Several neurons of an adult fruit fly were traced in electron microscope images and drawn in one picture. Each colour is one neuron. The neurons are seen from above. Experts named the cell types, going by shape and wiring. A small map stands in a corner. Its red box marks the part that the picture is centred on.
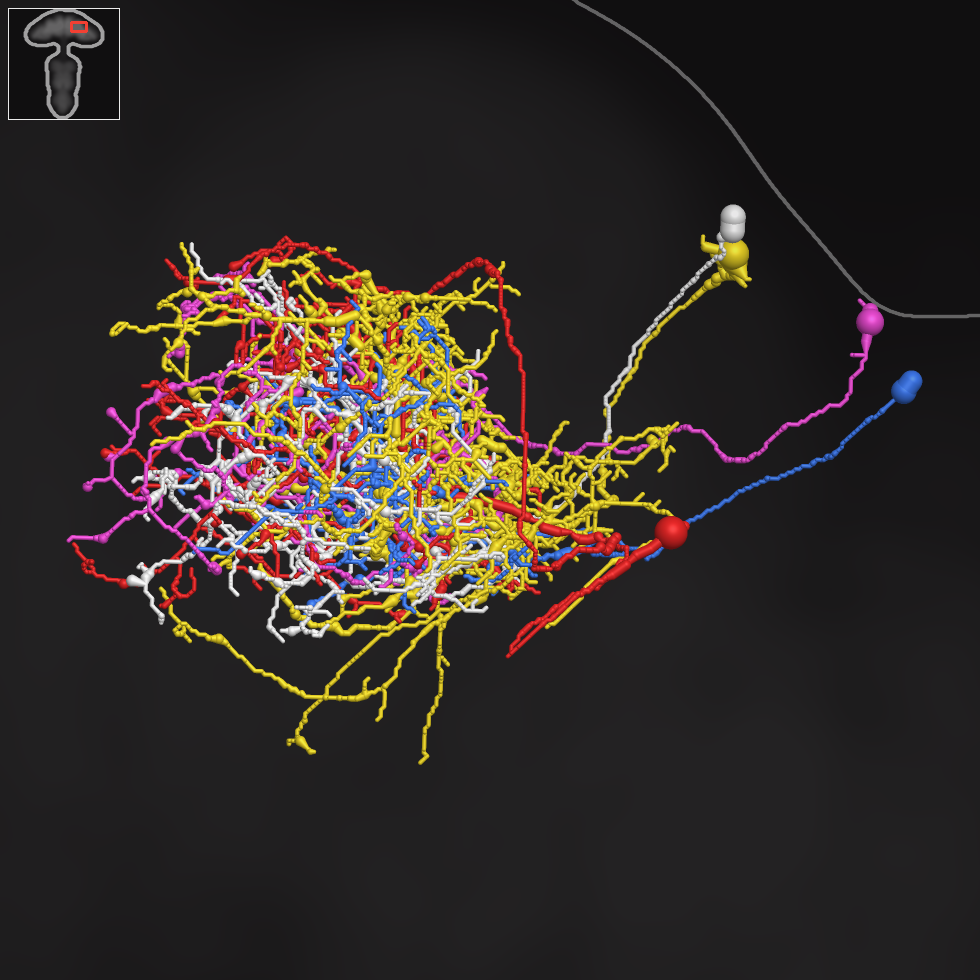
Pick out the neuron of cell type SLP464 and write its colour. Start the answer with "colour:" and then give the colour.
colour: red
